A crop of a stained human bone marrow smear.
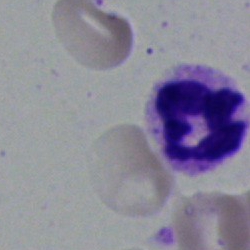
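Segmented neutrophil: the nucleus is bent into a ring-like loop around a pale central area. Its chromatin is dense and stains dark purple. The pale lilac cytoplasm contains fine lilac granules scattered throughout.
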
